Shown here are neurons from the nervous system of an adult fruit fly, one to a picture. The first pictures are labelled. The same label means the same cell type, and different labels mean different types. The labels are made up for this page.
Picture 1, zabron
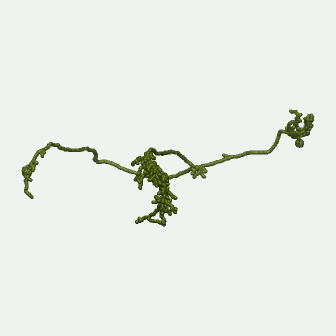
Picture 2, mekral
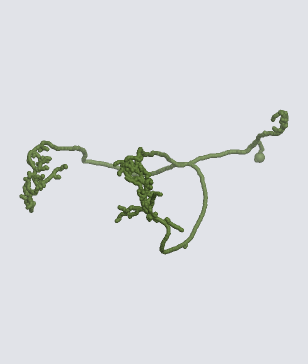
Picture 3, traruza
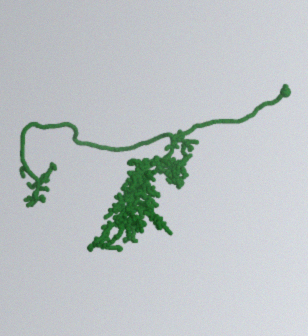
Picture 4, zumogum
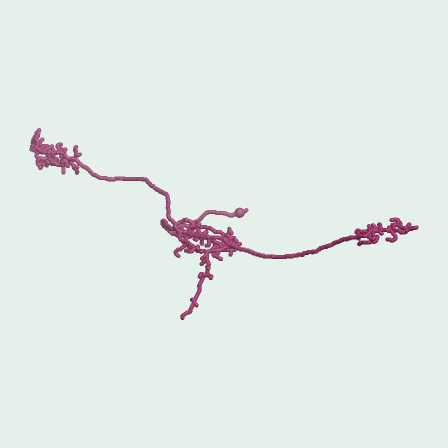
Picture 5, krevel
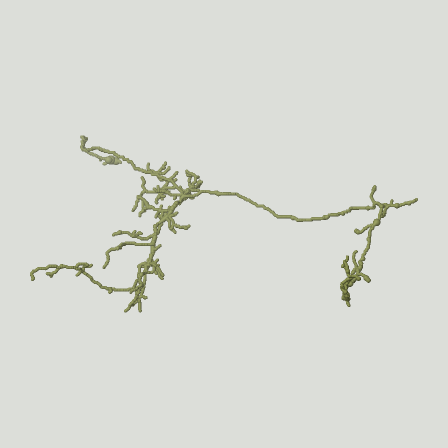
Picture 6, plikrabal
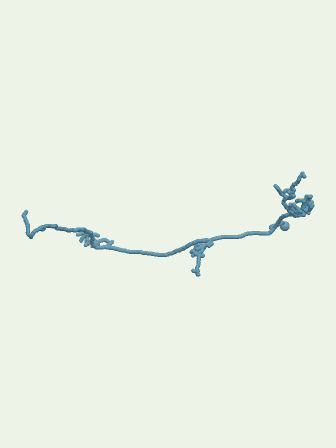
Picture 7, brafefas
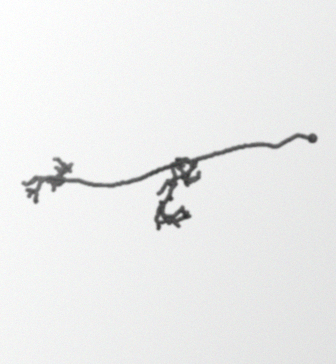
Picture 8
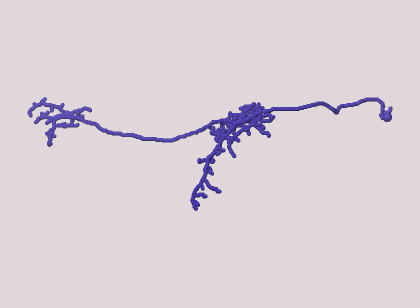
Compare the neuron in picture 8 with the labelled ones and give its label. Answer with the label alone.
zumogum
